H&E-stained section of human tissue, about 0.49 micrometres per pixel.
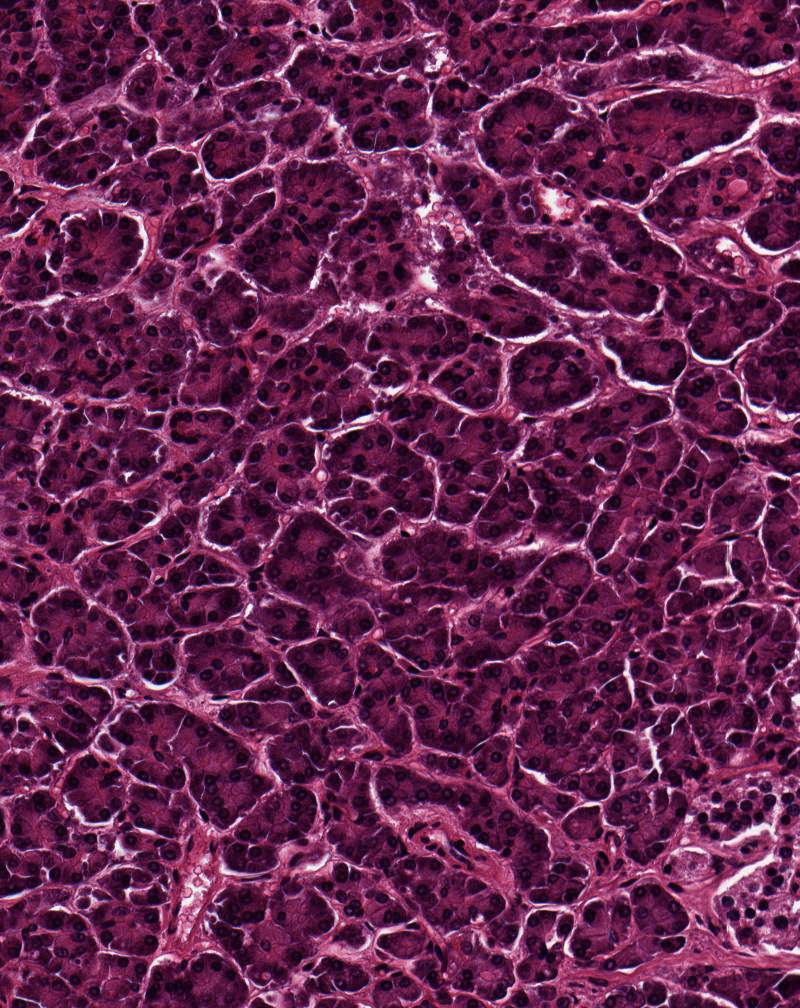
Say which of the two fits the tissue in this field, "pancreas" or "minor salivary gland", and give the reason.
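This is pancreas. First, the layout: closely packed rounded and lobulated cell groups fill the whole field, divided by thin partitions. Second, the arrangement: in many groups the cells sit radially around a small central point, with their nuclei toward the outer edge. Third, the nuclei: each cell has a single small, round, dark nucleus. Fourth, and deciding: the cytoplasm is abundant, finely granular and deep purple-red, not pale and foamy.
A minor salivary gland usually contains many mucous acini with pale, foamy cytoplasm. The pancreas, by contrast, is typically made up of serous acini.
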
